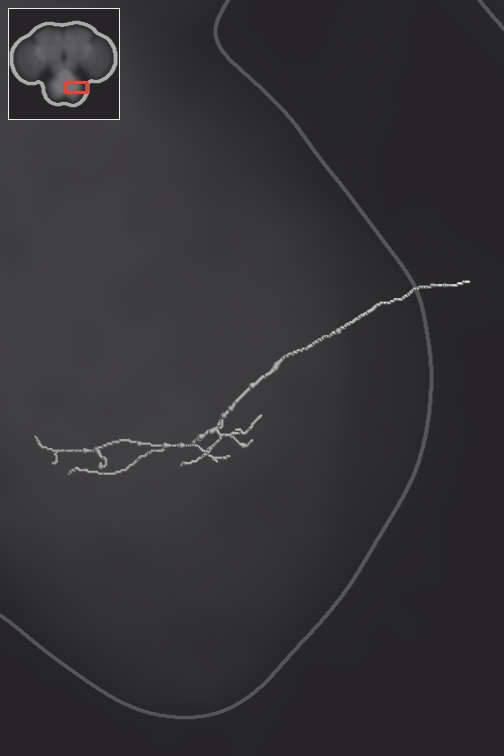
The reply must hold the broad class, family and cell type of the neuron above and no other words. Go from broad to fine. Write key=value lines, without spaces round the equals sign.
broad_class=sensory neuron entering the nerve cord
family=class gustatory
cell_type=WG3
